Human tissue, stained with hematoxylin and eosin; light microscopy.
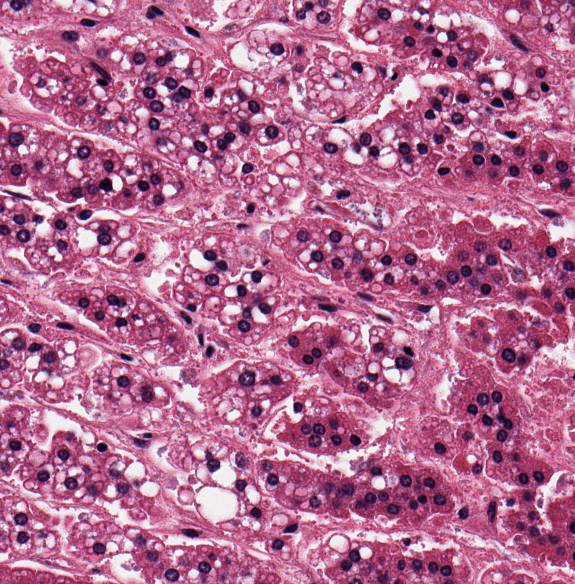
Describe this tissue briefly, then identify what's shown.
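Look at the cords: their cells carry round, dark nuclei, mostly central in the cell. Plenty of them have cytoplasm packed with numerous small clear vacuoles, so they look foamy. The thin septa between cords hold flattened, elongated dark nuclei, and the cells make no gland lumens within the cords. This is adrenal gland.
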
